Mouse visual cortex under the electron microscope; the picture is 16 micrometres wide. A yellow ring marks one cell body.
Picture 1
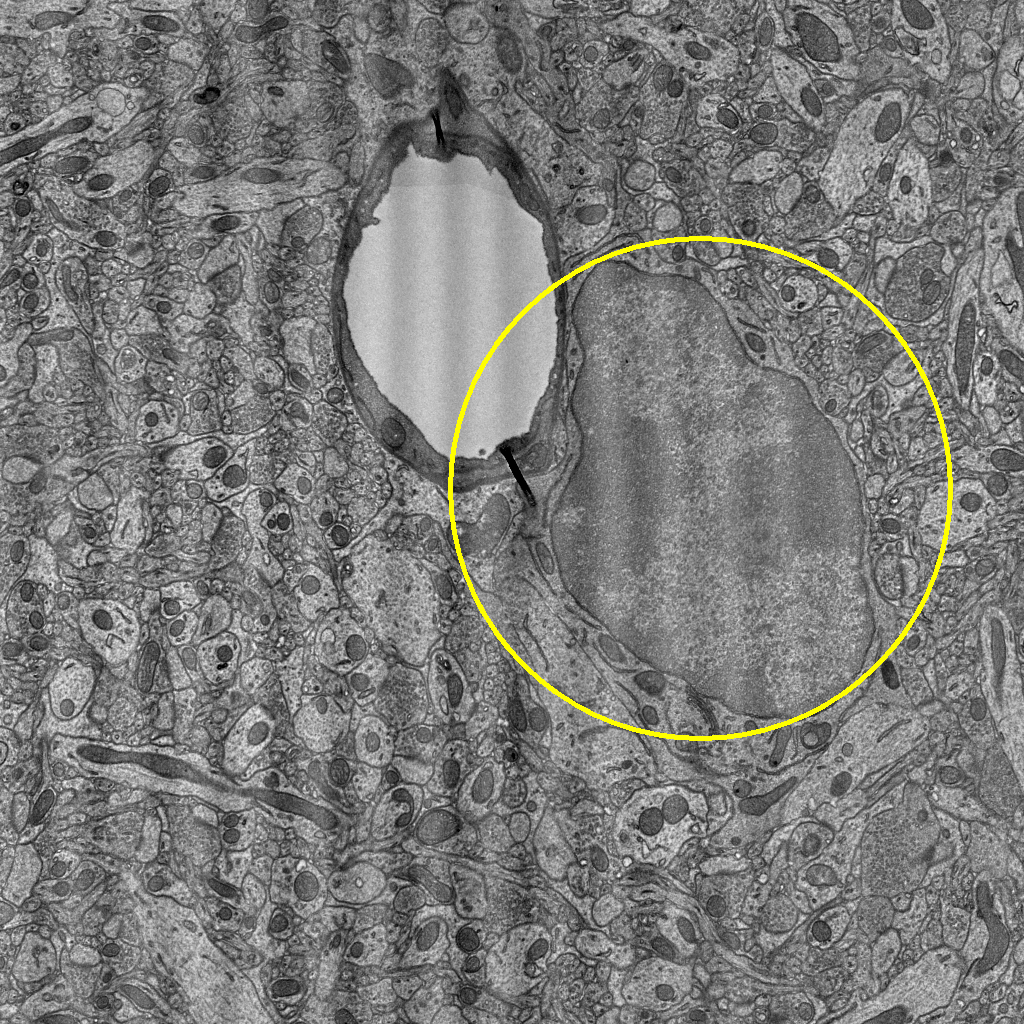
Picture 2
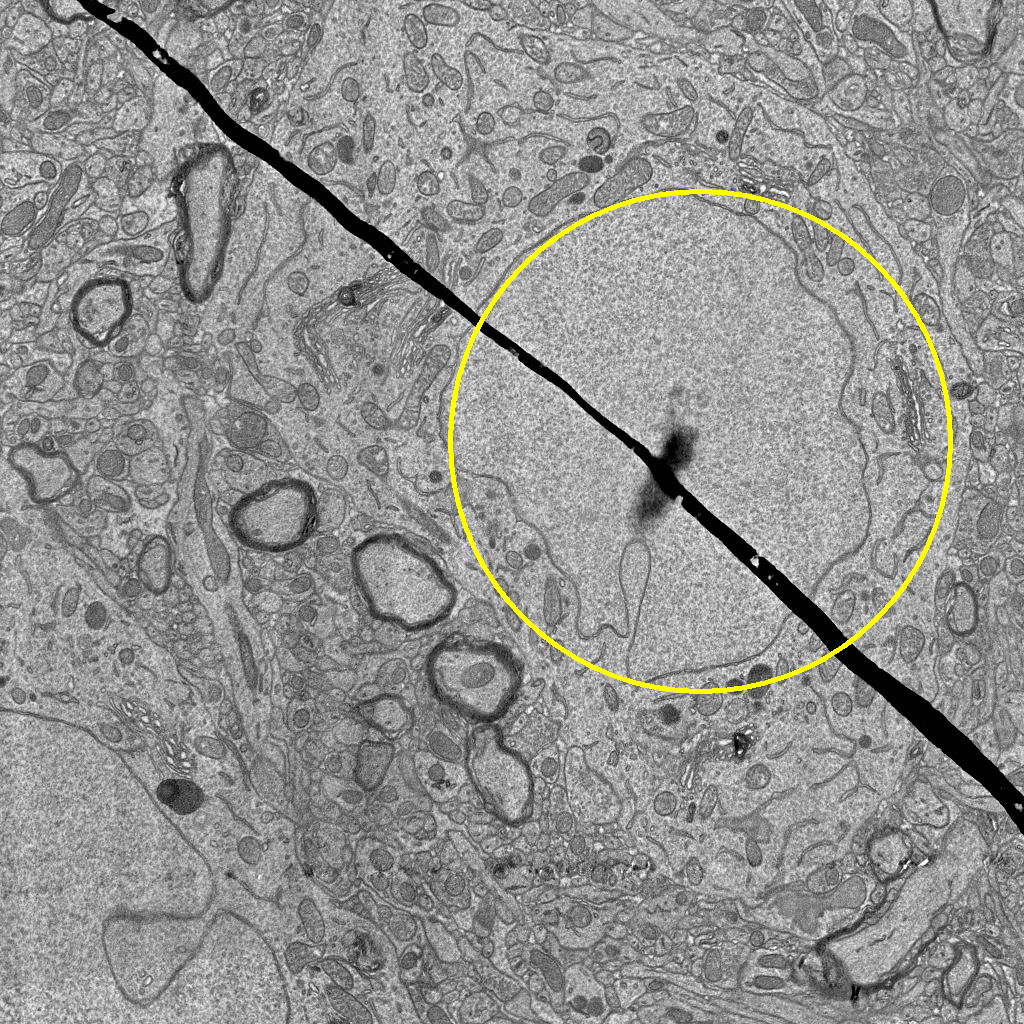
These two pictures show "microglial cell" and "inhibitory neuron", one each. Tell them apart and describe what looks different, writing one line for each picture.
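Picture 1 shows a microglial cell: The nuclear outline is gently wavy with only shallow indentations and no deep folds.
Picture 2 shows an inhibitory neuron: The nuclear envelope has a deep, narrow, finger-like infolding at the lower edge of the nucleus.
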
